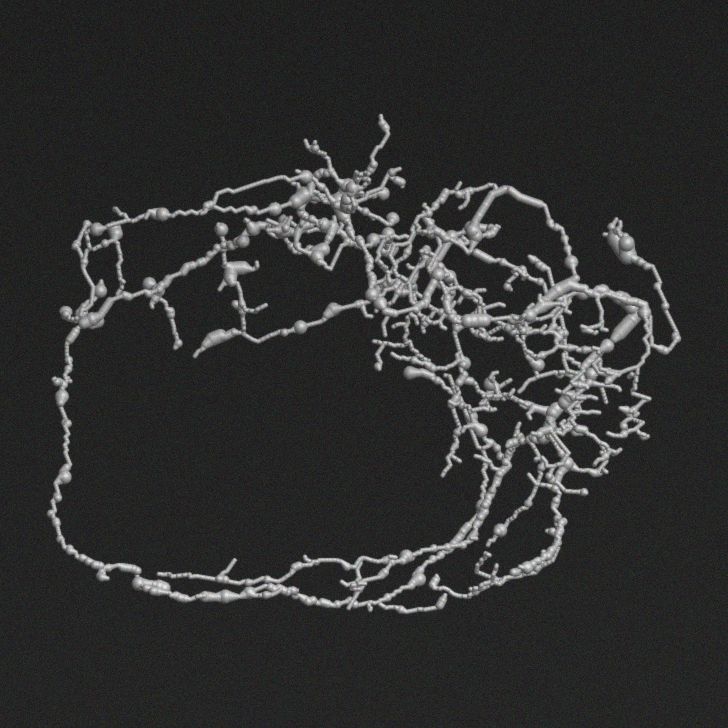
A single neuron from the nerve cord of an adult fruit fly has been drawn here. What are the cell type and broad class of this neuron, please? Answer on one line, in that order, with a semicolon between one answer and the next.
INXXX352; nerve-cord intrinsic neuron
